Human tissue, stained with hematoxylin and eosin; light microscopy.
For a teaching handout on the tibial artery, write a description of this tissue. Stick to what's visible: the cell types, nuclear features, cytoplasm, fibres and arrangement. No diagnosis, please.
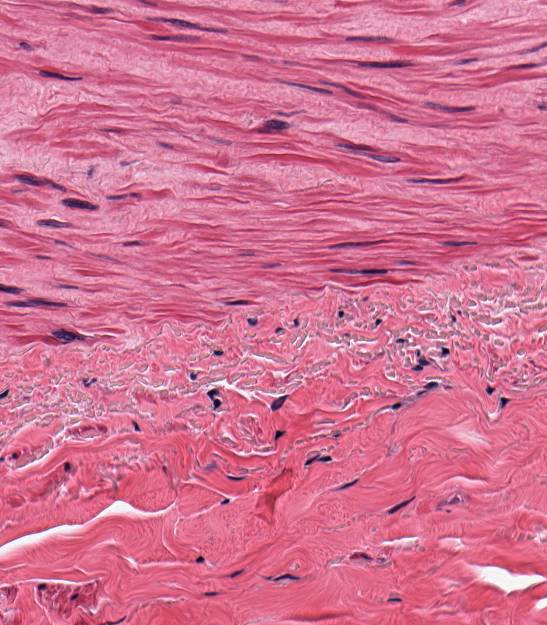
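The upper half shows eosinophilic fibres running roughly horizontally, gently wavy, with elongated dark nuclei aligned parallel to them. A loosely textured, frayed band of fibres near the middle separates this from the lower half, where sparse cells with small dark nuclei lie between bundles.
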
